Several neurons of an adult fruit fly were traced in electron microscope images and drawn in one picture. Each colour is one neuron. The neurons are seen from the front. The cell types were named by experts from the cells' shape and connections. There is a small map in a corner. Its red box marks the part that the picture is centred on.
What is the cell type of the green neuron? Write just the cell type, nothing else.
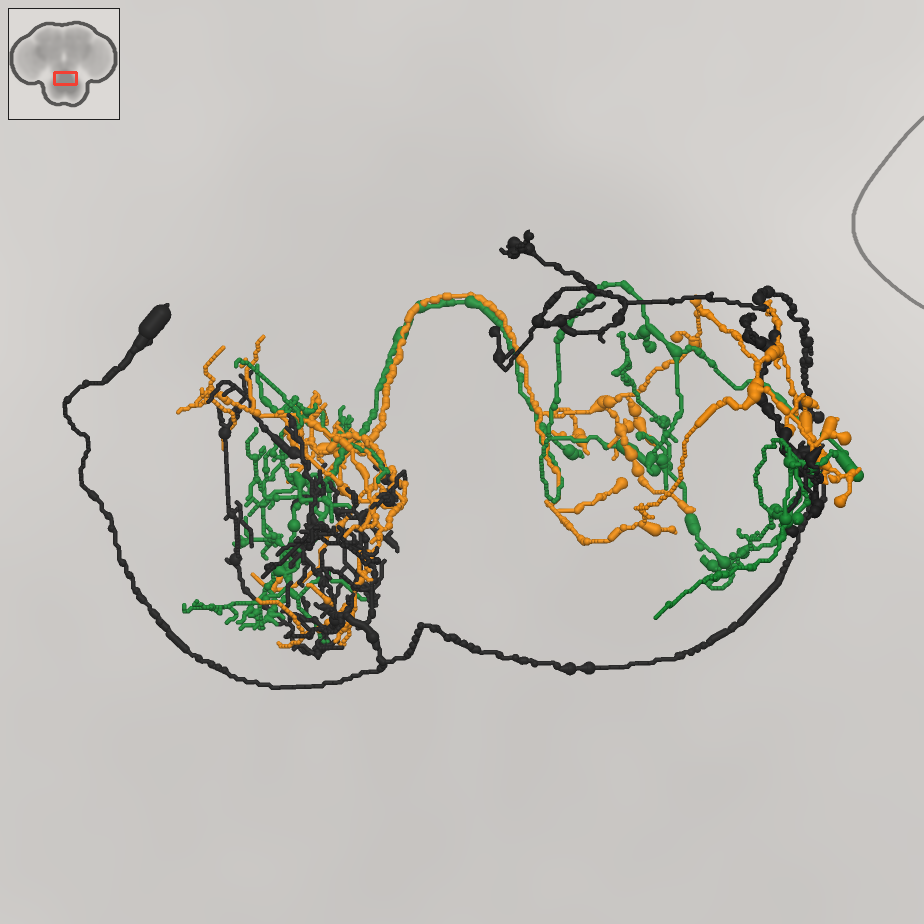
IN06A099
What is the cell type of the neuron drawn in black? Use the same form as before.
IN19B081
